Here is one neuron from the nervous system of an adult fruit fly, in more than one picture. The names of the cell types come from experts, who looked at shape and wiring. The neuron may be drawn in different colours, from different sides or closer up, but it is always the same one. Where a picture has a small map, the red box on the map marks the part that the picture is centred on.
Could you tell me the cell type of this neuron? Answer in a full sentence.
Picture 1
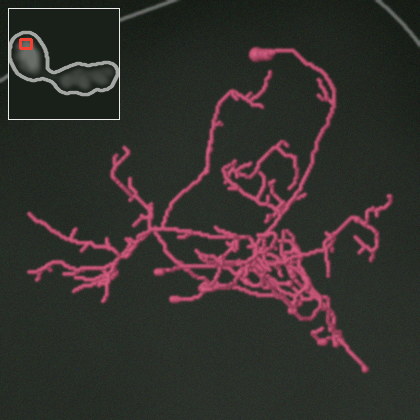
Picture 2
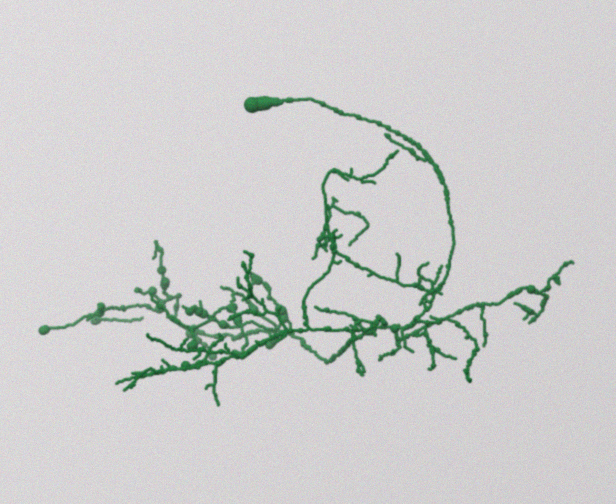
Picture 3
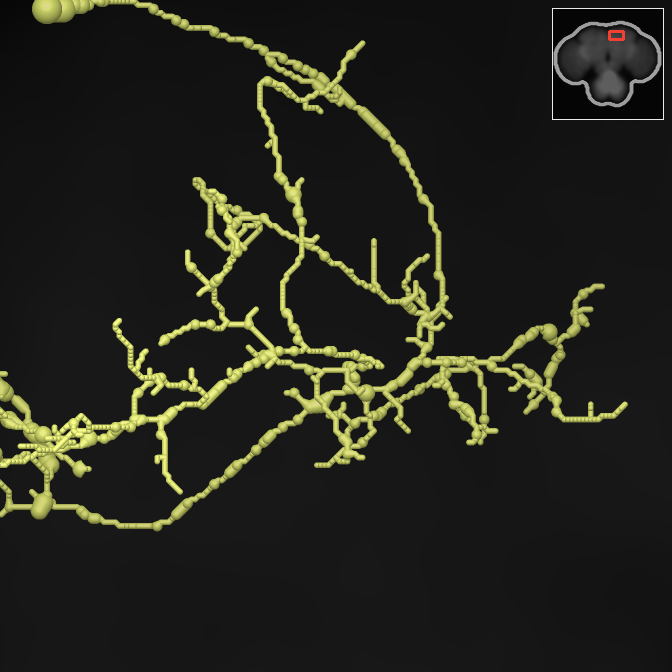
The cell type is SMP452.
